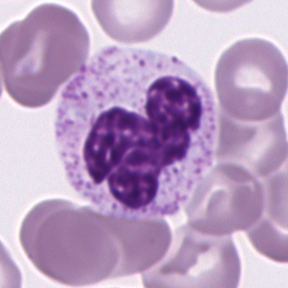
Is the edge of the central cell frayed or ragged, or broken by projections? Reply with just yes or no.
No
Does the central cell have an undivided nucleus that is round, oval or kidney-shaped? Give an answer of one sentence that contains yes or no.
No, into separate lobes the nucleus of the cell is divided.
